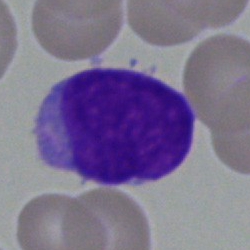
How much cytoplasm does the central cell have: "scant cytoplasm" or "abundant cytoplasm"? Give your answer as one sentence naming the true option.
What cytoplasm the cell has forms just a narrow rim.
